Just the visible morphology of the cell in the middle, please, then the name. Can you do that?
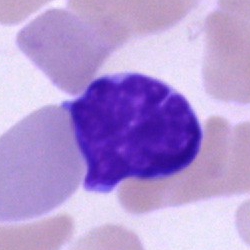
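Nearly the whole cell is filled by the nucleus. Cytoplasm is scant, and no clear rim can be seen around most of the nucleus. A thin pale crease crosses the upper right part of the nucleus, and a small blunt projection sticks out from the lower left of the cell. This is a lymphocyte.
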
